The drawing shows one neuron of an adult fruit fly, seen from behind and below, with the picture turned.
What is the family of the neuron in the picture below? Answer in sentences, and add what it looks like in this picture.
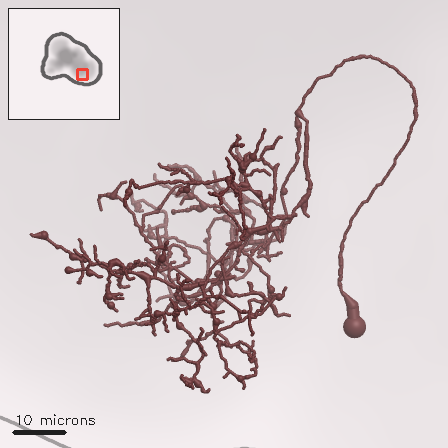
Its family is hemilineage LHl1. It is a central-brain intrinsic neuron. Its cell body lies at the lower right of the picture. By the scale bar it is about 80 microns wide in this view. Dozens of branch ends can be seen.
